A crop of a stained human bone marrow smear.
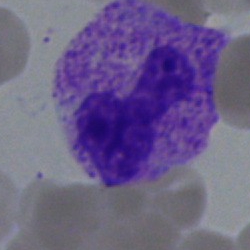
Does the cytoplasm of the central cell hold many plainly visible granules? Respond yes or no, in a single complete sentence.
Yes, the cytoplasm of this cell holds many visible granules.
